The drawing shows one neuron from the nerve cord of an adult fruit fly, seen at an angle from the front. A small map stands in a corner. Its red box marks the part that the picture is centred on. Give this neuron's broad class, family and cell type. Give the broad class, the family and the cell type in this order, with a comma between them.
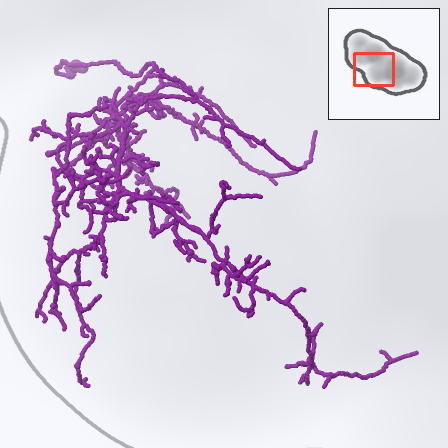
nerve-cord intrinsic neuron, hemilineage 03A, IN03A032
